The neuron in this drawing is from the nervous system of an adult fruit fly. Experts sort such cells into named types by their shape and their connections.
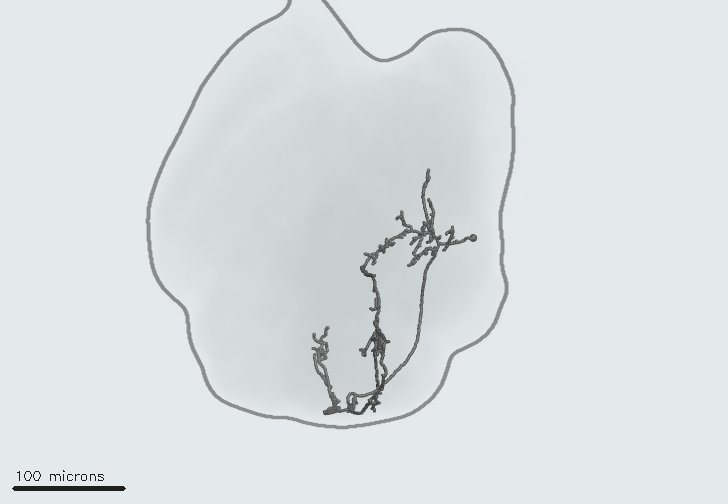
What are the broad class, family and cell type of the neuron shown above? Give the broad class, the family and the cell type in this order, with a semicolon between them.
central-brain intrinsic neuron; hemilineage FLAa3; VES206m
